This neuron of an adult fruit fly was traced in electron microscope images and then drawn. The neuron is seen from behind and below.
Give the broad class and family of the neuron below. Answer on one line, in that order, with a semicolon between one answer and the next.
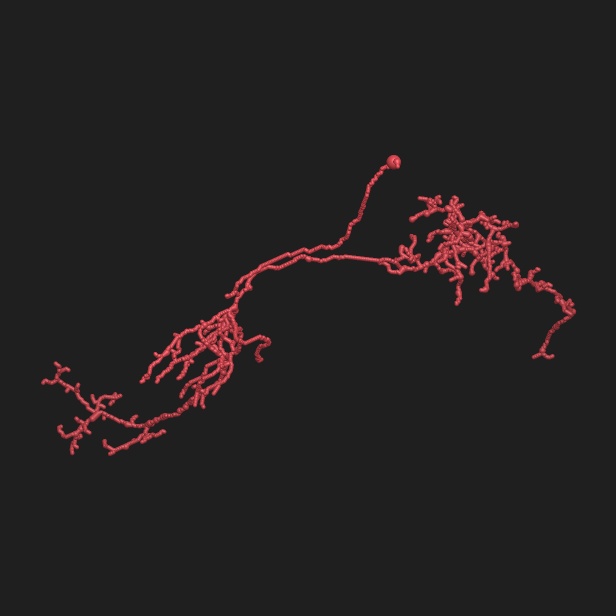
central-brain intrinsic neuron; hemilineage DM3_dorso_lateral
